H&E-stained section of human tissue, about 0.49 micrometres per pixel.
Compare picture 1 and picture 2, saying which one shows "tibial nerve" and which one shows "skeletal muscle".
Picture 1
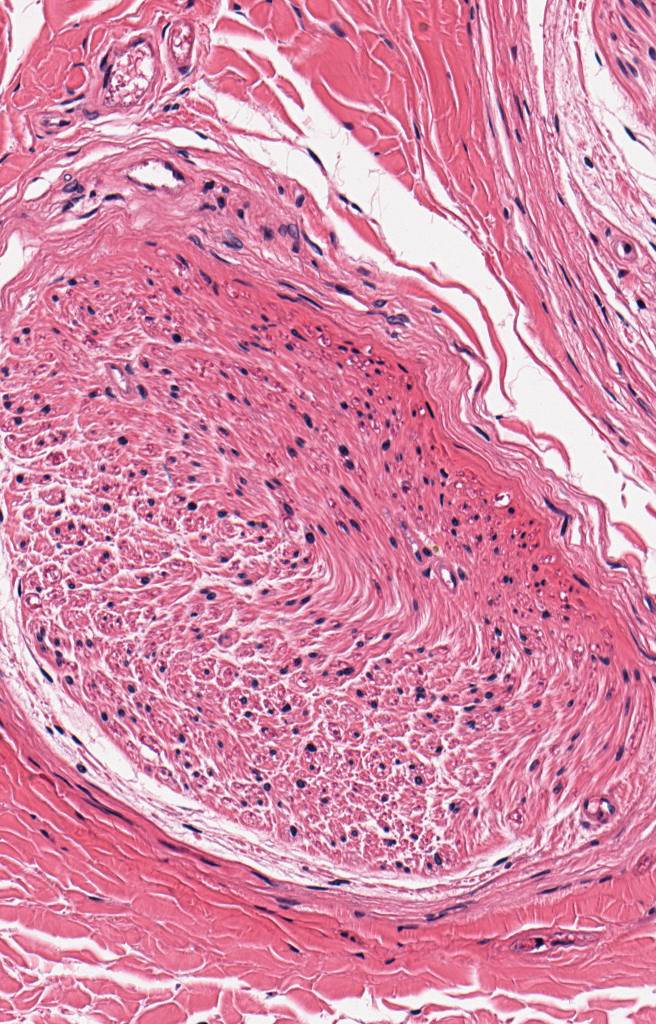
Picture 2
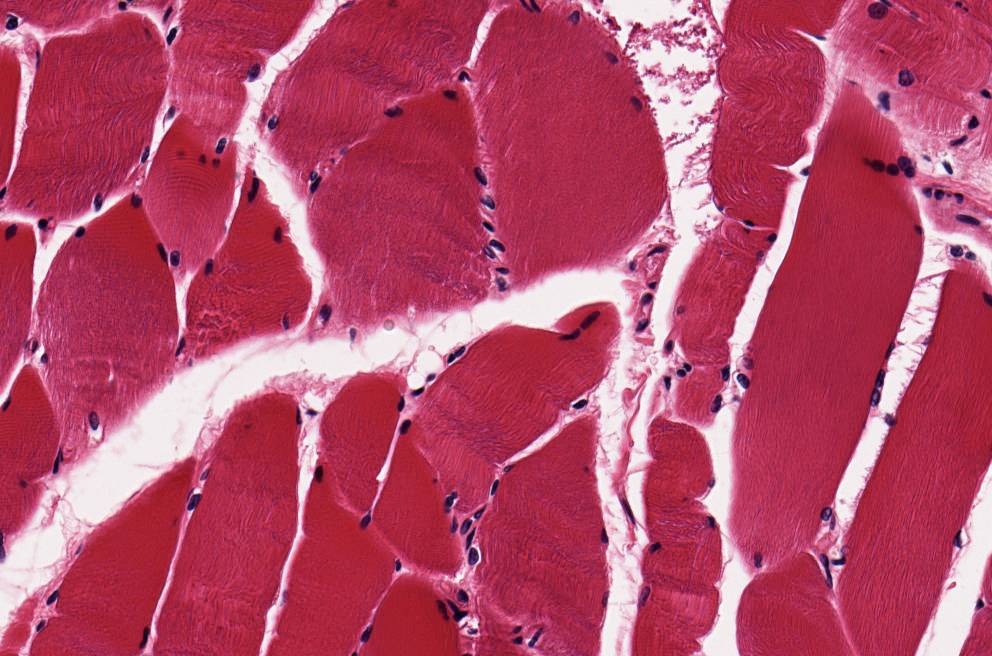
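Tibial nerve in picture 1, skeletal muscle in picture 2. 1: large oval bundle of fine fibres over most of the left and centre. Lower left of bundle: fibres cut across as small round profiles with pale, bubbly centres. Upper right: fibres lengthwise, in wavy curves. Small dark oval to elongated nuclei scattered evenly through it. 2: fibre nuclei small, dark, flattened, at fibre edges. Right side: fibres lengthwise, top to bottom, as long bands. Broad pale band with sparse wispy connective tissue running from left edge toward centre.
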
